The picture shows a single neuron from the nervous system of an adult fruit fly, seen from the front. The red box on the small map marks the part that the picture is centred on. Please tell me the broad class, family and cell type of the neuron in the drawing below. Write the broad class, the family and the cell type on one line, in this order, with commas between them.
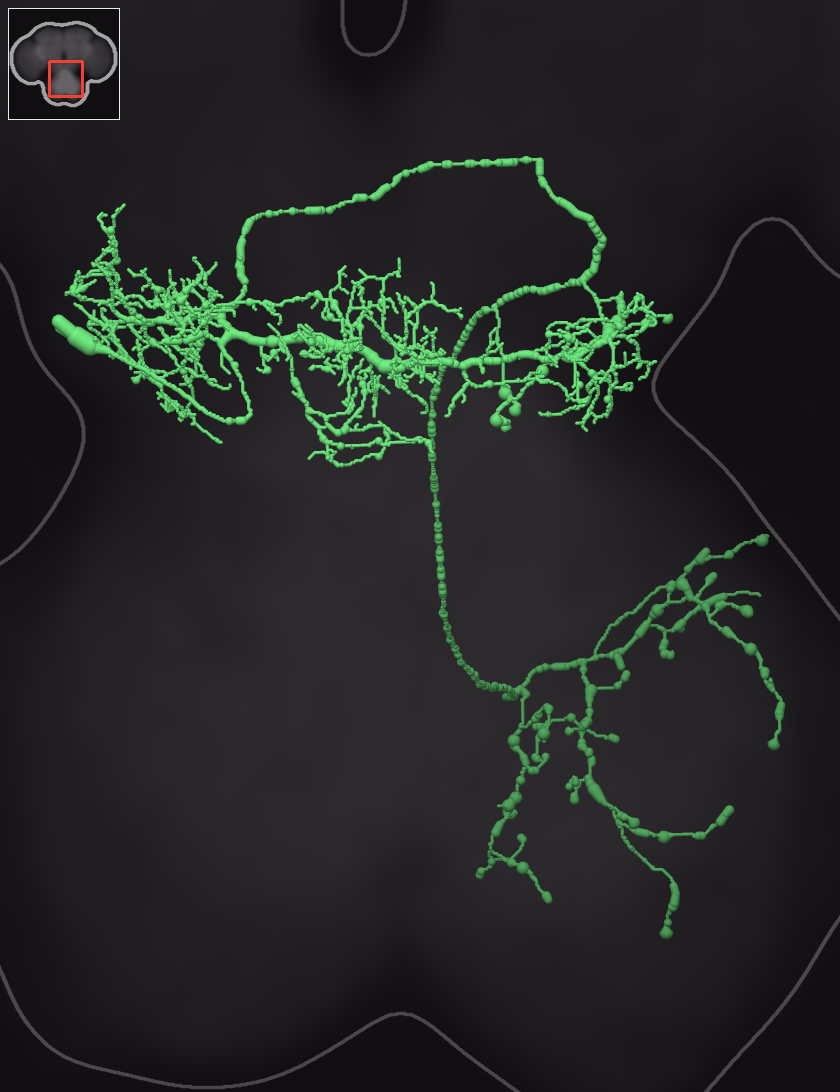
descending neuron, DNge, DNge076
